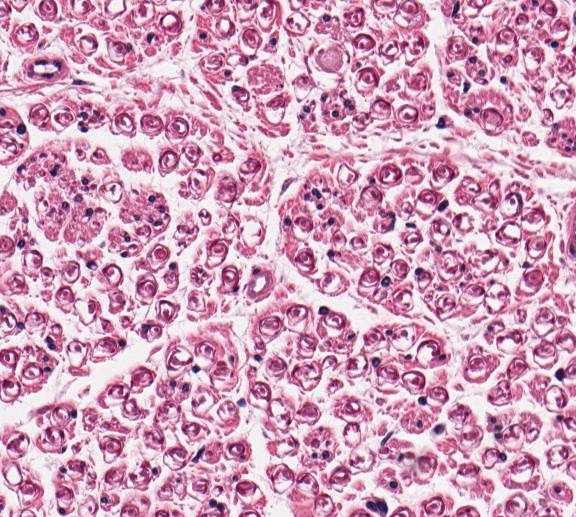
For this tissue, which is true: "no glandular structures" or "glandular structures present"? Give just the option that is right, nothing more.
No glandular structures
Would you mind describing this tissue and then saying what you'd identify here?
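Look first at the many small round profiles, cut in cross-section and packed into clusters divided by thin pale septa. Most are similar in size, a few noticeably larger. Small dark oval nuclei are sparse and sit at the profiles' edges, not their centres. Loose pale pink fibrous strands run between the clusters, most prominently across the upper middle. This is tibial nerve.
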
